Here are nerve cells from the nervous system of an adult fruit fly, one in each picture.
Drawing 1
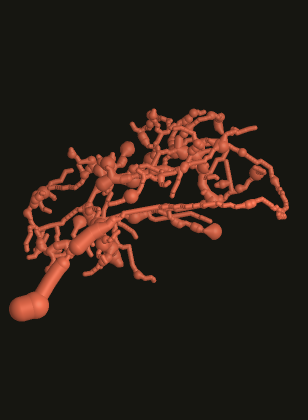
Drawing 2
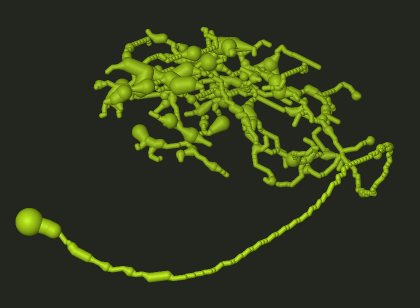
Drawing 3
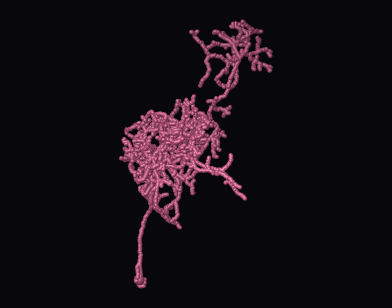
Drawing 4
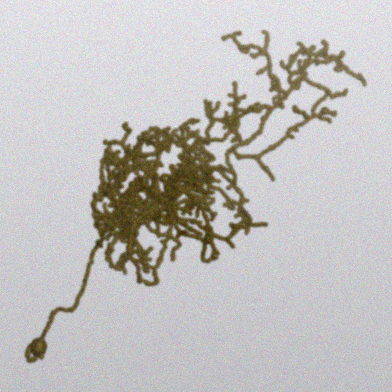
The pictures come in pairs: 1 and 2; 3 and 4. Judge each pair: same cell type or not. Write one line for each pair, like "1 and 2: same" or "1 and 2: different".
1 and 2: same
3 and 4: same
